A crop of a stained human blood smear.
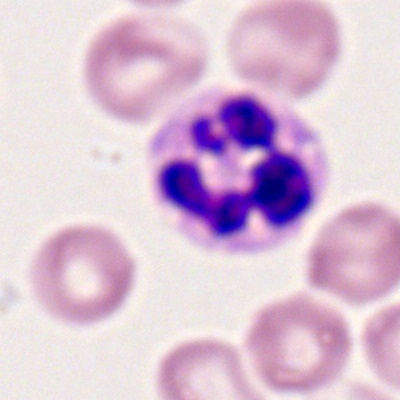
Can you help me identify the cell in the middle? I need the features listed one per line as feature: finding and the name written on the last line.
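Nucleus: divided into several separate lobes
Lobe arrangement: a ring around a pale centre
Chromatin: dark purple, densely clumped
Cytoplasm: pale pinkish-lilac
Name: segmented neutrophil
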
